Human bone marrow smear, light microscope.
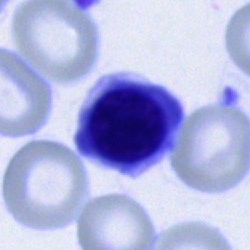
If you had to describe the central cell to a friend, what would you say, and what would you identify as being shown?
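This cell has an irregular, somewhat angular outline rather than a smoothly round one. Its chromatin is dark purple and dense throughout the nucleus, and no nucleoli can be seen. Blue cytoplasm forms only a scant rim around the nucleus. The cell is an erythroblast.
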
